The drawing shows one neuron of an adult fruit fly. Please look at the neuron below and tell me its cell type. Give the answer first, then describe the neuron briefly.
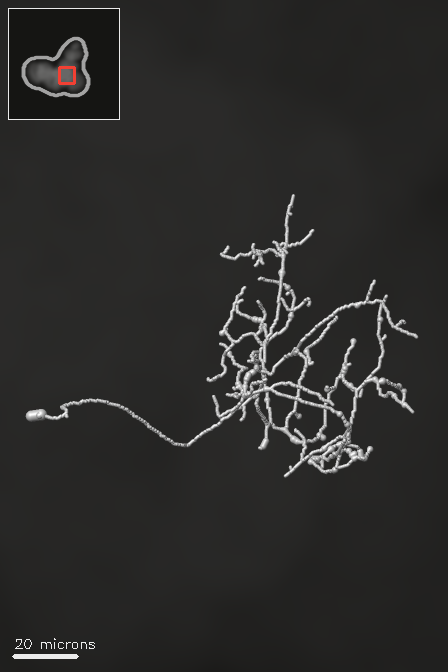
The cell type is IN14A035. Its broad class is nerve-cord intrinsic neuron. The cell body is on the left of the picture. By the scale bar it is about 120 microns wide in this view. Dozens of branch ends can be seen.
